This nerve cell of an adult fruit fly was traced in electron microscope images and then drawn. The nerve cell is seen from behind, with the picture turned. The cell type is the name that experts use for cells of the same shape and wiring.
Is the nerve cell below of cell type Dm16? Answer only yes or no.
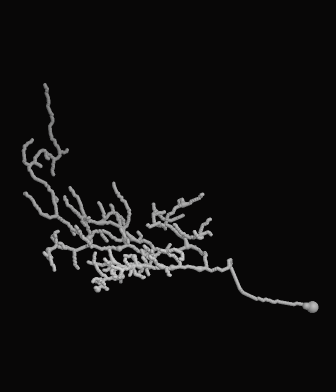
yes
